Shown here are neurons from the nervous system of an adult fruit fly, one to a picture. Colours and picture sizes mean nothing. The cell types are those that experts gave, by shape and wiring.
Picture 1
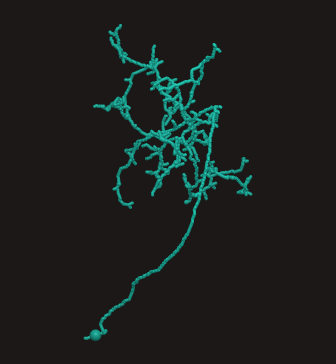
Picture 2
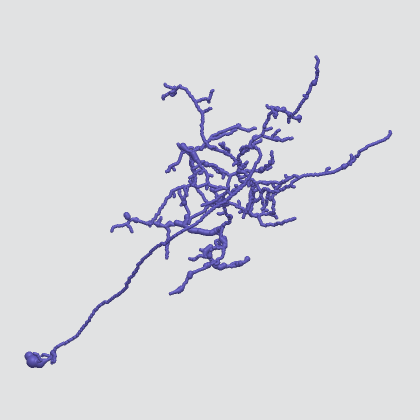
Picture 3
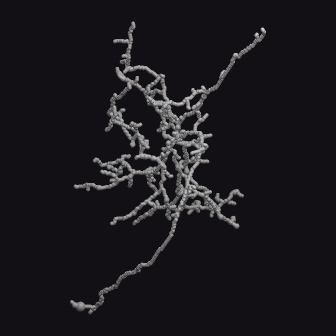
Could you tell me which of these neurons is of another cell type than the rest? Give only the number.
2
